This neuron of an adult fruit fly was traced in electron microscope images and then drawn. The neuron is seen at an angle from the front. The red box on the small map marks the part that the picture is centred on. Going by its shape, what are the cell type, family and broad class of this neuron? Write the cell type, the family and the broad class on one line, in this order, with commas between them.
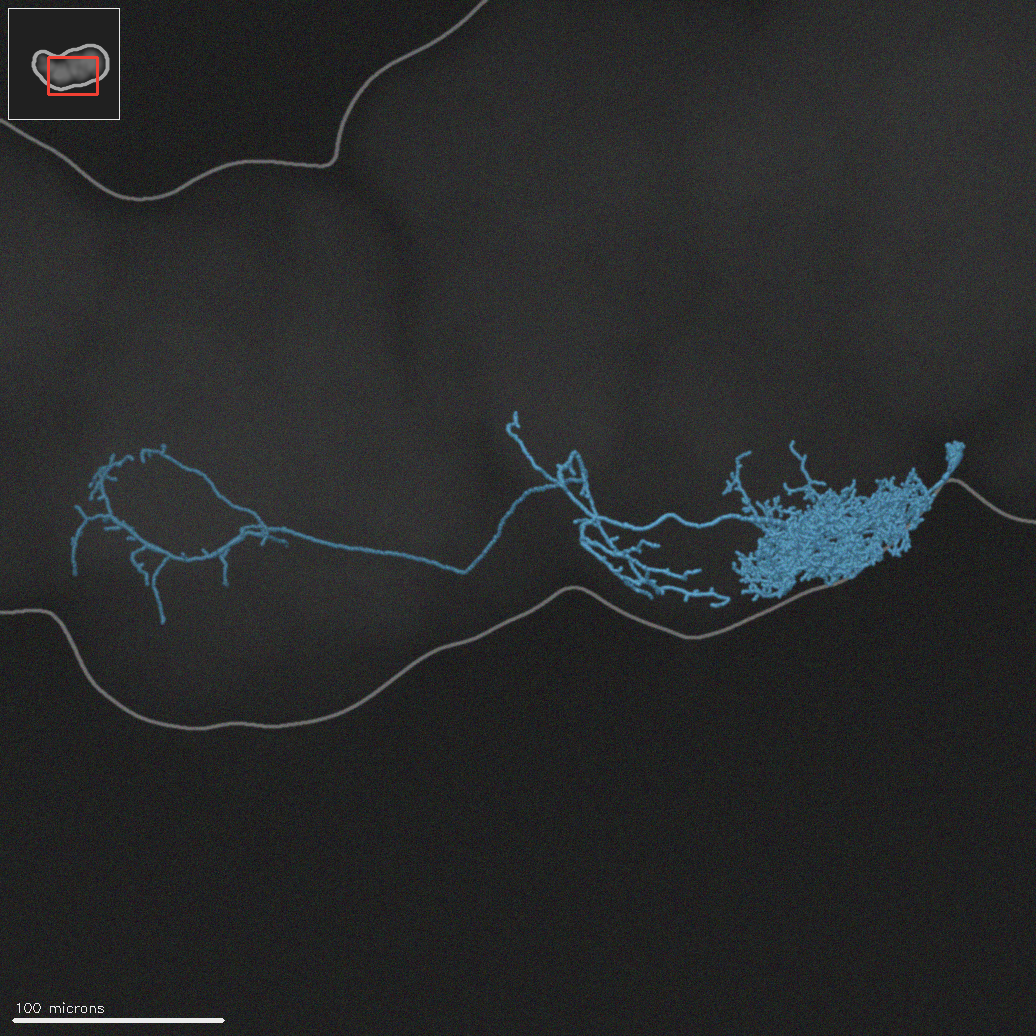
DNge036, DNge, descending neuron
